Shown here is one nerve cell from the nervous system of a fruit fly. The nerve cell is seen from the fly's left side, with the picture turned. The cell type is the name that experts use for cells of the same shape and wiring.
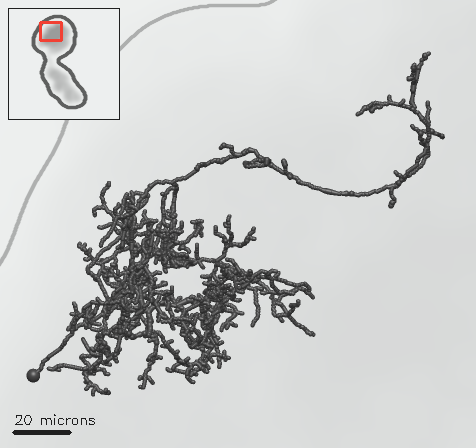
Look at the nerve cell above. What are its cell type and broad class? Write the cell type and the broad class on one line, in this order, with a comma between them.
AVLP342, central-brain intrinsic neuron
